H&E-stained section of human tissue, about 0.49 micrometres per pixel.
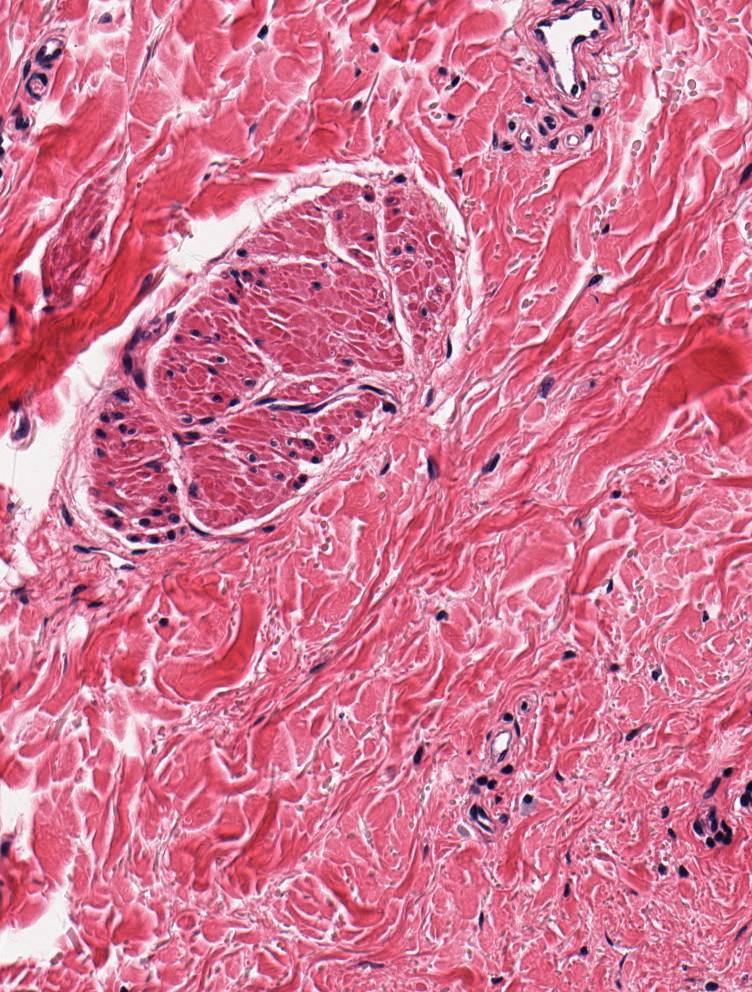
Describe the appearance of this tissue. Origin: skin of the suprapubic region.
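One rounded peripheral nerve bundle lies in the upper left part of the field, set within dense connective tissue. Its fibres are cut mostly across and appear as many small round pink profiles. The surrounding stroma consists of thick, deeply eosinophilic collagen bundles running in many directions, among which fibroblast nuclei are sparse and scattered.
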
